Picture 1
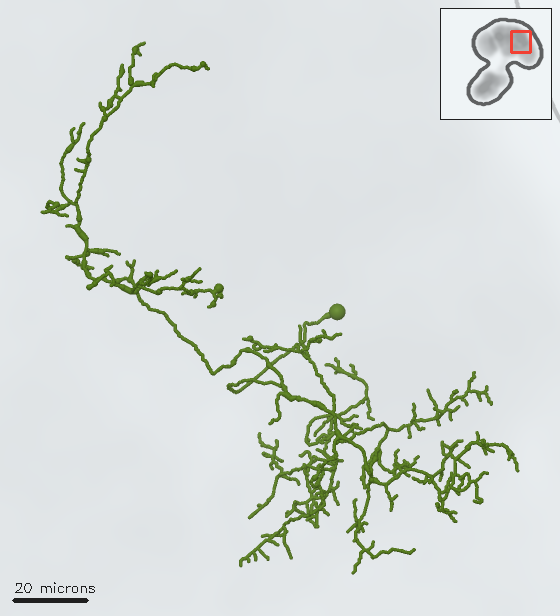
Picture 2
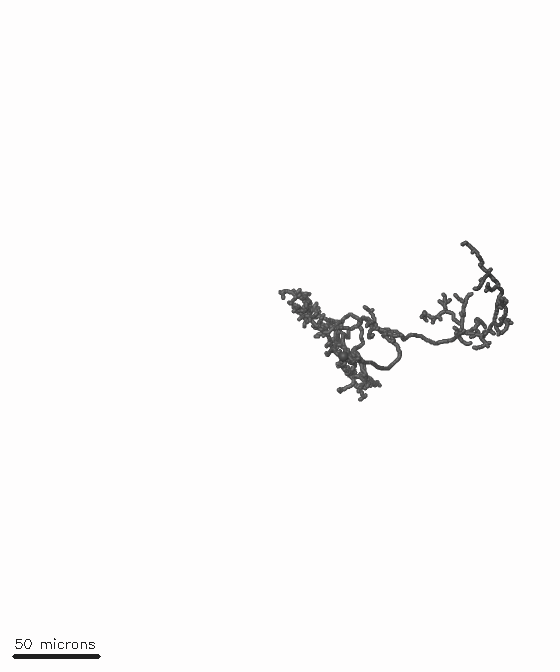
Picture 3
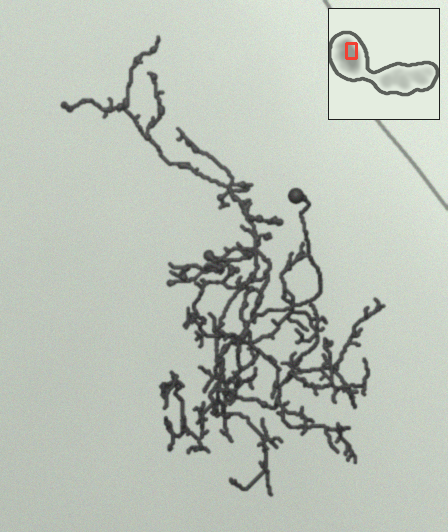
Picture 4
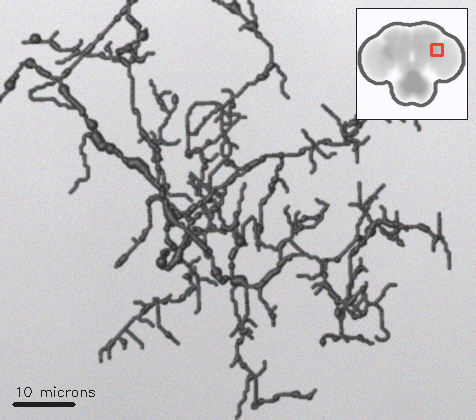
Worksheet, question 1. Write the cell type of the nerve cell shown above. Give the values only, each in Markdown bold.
**LoVP16**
